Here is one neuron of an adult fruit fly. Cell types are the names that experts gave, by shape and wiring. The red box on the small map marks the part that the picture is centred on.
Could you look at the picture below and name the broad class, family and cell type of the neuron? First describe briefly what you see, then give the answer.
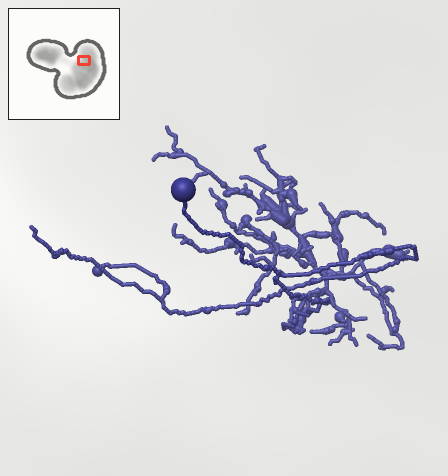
Its cell body lies in the middle of the picture. Dozens of branch ends can be seen. It is an optic-lobe intrinsic neuron. The family is Li. The cell type is Li21.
